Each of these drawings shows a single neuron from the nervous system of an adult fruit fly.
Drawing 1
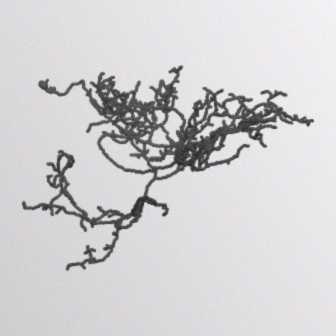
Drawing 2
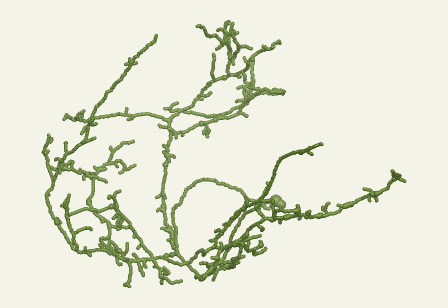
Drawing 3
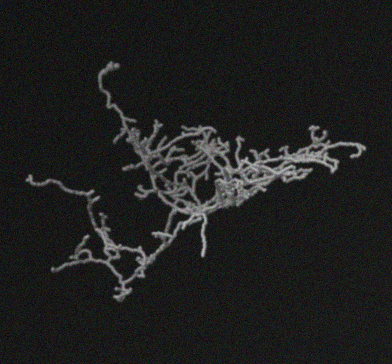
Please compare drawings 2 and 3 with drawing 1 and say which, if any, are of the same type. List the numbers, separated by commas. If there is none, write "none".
3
